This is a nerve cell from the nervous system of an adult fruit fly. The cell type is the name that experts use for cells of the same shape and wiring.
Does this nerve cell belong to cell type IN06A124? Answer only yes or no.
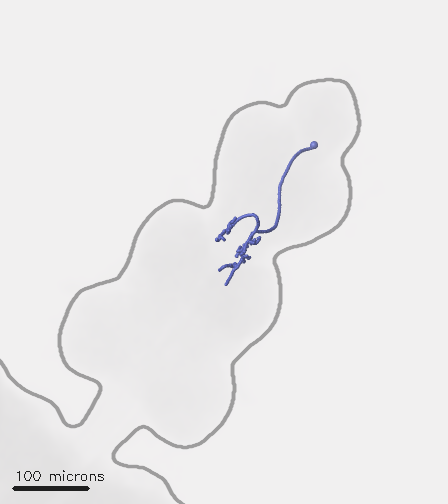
no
